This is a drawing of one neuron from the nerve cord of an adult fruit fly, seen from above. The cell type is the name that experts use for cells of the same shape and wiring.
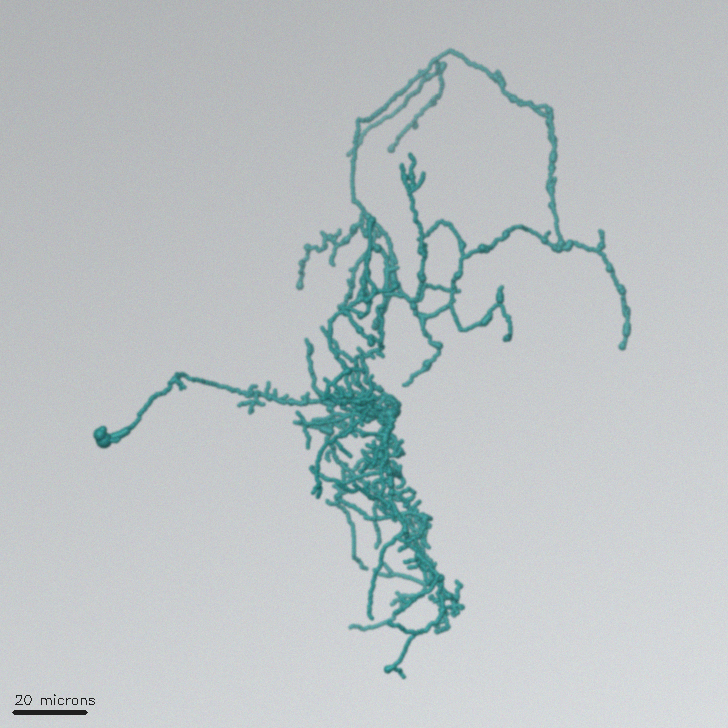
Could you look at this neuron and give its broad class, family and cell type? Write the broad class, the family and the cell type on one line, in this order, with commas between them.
nerve-cord intrinsic neuron, hemilineage 01A, IN01A044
